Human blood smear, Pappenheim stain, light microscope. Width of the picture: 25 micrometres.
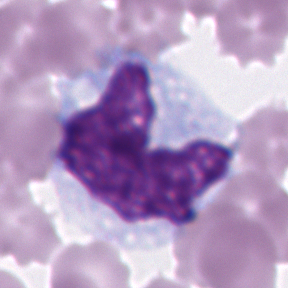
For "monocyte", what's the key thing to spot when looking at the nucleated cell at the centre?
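This cell is a monocyte. Its nucleus is one continuous mass bent into a broad V shape, with dark purple chromatin of a mottled, streaky texture. Pale grey-blue cytoplasm fills the notch between the two arms of the nucleus.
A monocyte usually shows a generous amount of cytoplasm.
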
